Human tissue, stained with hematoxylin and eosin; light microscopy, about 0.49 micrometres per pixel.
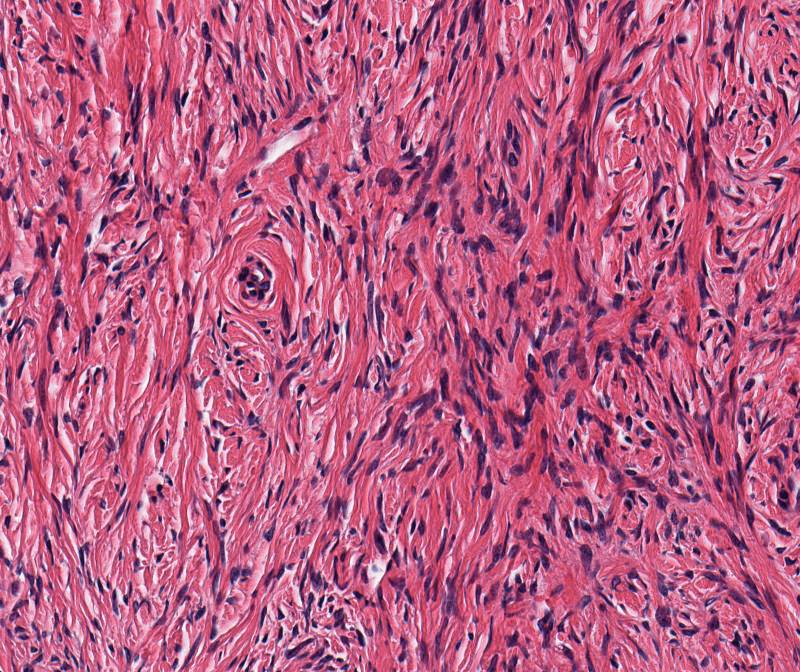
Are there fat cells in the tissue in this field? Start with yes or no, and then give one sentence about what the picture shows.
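No. No fat cells are present in the field.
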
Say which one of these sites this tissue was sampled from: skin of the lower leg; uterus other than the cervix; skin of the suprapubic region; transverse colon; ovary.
ovary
